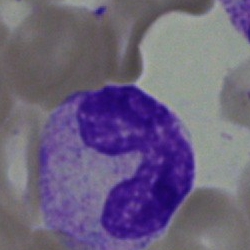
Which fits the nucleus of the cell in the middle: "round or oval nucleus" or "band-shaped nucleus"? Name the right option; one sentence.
A curved band without separate lobes is the shape of the nucleus.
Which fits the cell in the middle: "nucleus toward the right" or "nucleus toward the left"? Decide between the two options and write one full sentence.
Most of the cytoplasm lies to the left of the nucleus.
